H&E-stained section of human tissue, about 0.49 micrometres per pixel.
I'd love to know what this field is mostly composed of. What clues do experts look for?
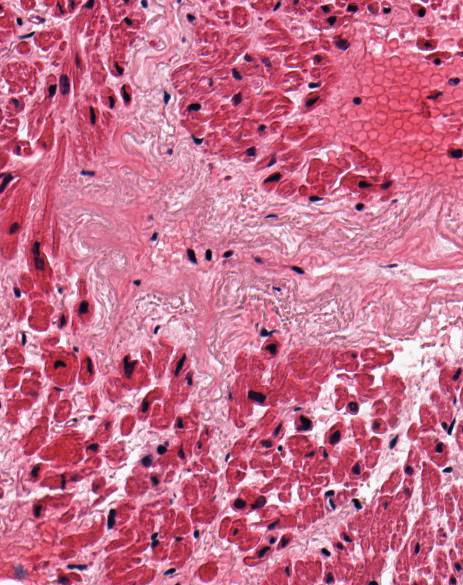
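Myocardium, and the nuclei are what settle it for me. They lie centrally within the muscle cells, not at their edges.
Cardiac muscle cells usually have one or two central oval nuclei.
Across the middle, from left to right, runs a band of pale pink fibrous tissue with muscle above and below. In the lower half most fibres are cut across into rounded or polygonal profiles, while along the upper left edge some are cut lengthwise, running roughly up and down.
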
